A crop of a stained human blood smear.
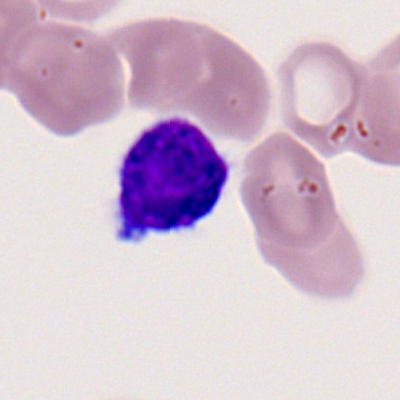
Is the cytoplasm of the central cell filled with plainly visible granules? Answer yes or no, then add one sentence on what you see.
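No. No cytoplasmic granules are seen.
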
